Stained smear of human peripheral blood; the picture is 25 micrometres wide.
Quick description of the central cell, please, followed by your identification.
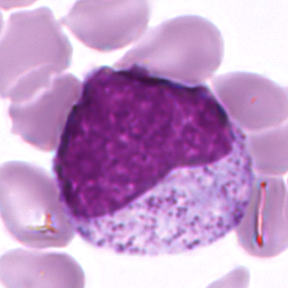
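A single unlobed nucleus fills the upper and left part of the cell, meeting the cytoplasm along a fairly straight diagonal border. The pale lilac-pink cytoplasm forms a crescent on the lower right and holds many scattered small dark purple granules. The cell is a myelocyte.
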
